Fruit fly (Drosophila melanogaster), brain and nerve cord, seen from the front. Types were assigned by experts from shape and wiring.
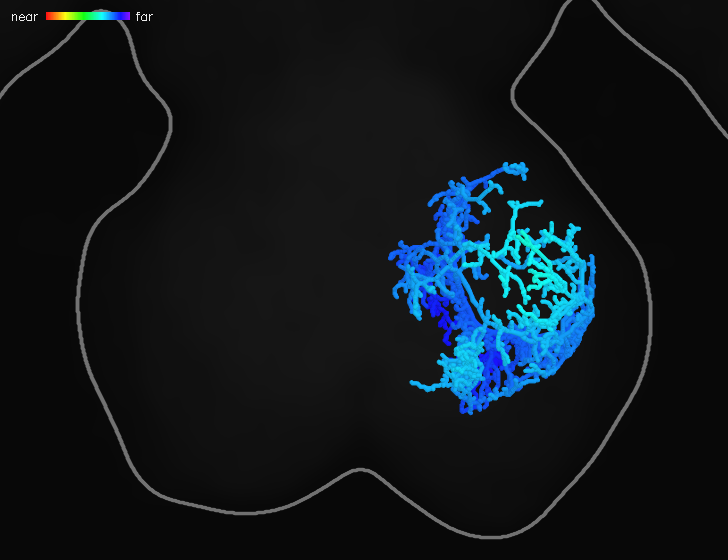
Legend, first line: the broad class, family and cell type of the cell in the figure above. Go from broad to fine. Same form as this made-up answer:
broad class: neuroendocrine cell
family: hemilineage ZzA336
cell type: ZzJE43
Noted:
broad class: nerve-cord intrinsic neuron
family: hemilineage 13A
cell type: IN13A002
